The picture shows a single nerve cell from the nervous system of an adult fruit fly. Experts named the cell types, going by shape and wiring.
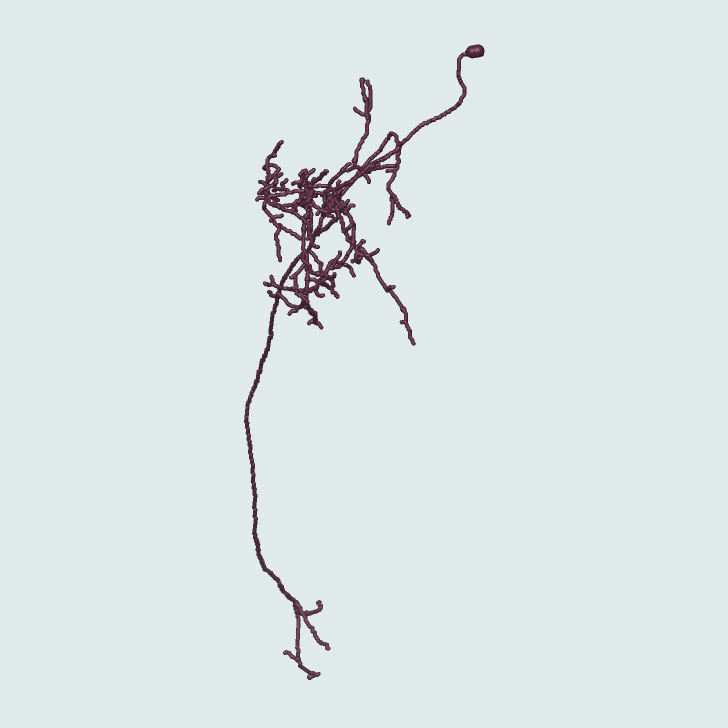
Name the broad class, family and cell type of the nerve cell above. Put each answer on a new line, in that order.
central-brain intrinsic neuron
hemilineage VLPl&d1_lateral
CB0738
